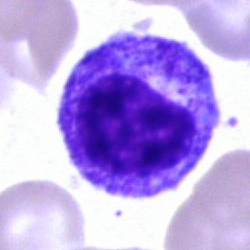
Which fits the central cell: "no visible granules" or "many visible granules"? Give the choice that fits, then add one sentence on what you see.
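Many visible granules. Fine purple granules are scattered through the cytoplasm.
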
